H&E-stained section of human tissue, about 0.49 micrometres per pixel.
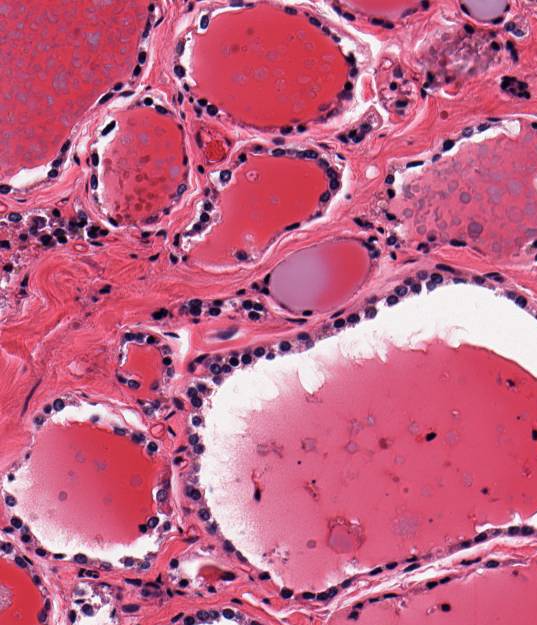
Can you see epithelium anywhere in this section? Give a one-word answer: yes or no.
Yes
